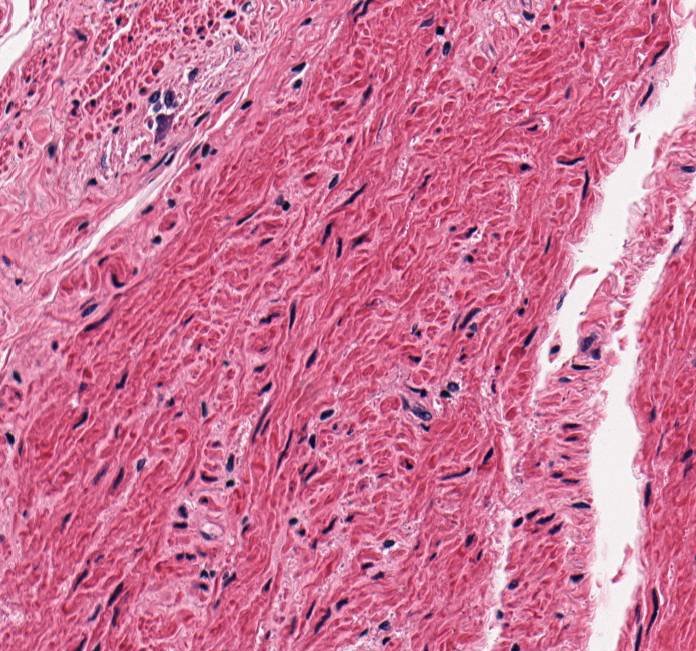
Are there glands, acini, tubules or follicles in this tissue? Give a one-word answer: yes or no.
No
